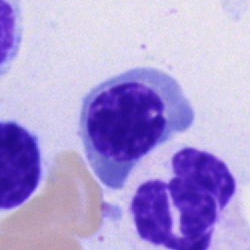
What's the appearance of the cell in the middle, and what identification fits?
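Cytoplasm pale greyish-blue. Cytoplasmic rim widest on the right side of the nucleus. No granules seen in the cytoplasm; no vacuoles either. Cell: erythroblast.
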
